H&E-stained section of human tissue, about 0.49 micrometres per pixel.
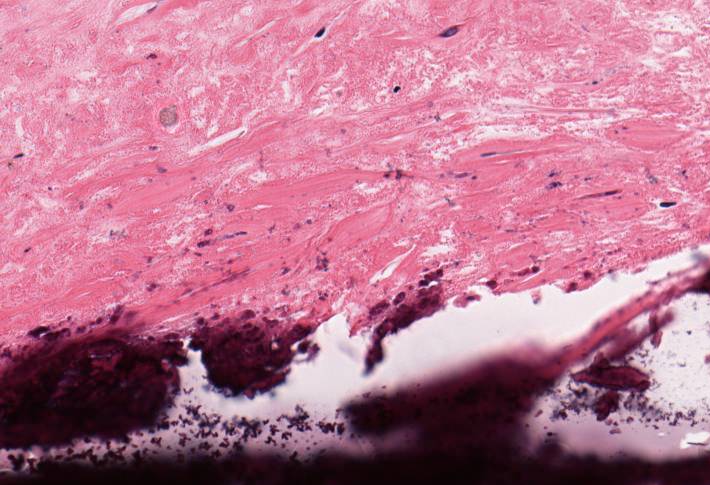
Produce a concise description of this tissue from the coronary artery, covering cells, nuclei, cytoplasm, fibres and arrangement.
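Collagen bundles in the middle of the field run roughly horizontally, with a slight slant. Nuclei in the fibrous tissue are sparse, small, dark and mostly elongated. Dark purple, granular, clumped material lies along its lower border. No epithelium lines any edge of the fibrous tissue.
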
